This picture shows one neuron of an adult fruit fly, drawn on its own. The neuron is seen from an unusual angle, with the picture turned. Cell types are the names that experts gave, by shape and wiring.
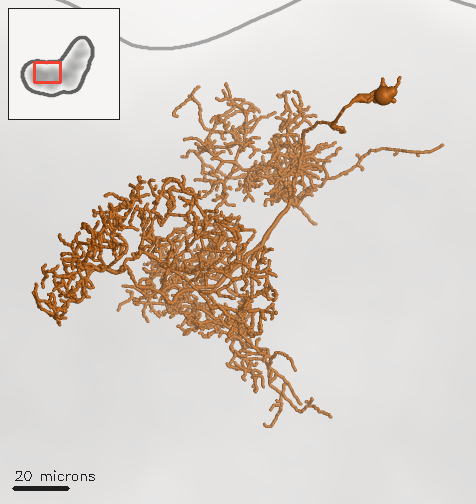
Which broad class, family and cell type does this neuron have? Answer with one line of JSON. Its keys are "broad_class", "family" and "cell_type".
{"broad_class": "central-brain intrinsic neuron", "family": "hemilineage DM4_dorsal", "cell_type": "FB5AB"}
